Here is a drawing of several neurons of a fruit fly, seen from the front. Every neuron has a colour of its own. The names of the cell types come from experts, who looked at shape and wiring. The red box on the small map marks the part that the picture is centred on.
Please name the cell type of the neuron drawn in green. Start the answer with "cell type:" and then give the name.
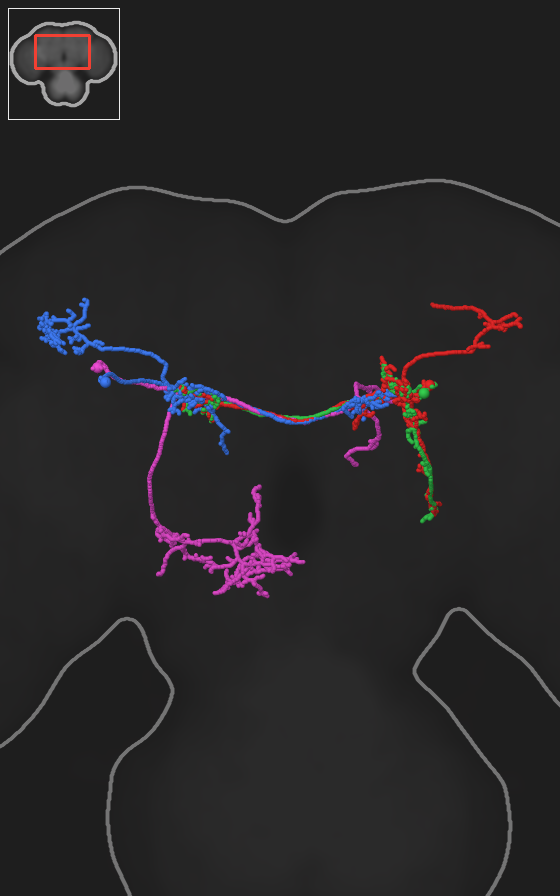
cell type: LAL087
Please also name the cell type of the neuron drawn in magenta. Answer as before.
cell type: SAD047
